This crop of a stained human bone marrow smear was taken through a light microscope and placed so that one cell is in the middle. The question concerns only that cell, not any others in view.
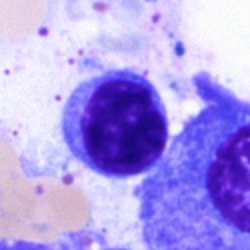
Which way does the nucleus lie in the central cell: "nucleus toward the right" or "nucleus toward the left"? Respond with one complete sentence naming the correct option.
What lies to the left of the nucleus is most of the cytoplasm.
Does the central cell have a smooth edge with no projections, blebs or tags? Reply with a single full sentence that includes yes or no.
Yes, neither ragged parts nor projections, blebs or tags mark the edge of the cell.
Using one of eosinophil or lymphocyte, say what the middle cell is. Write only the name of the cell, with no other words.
lymphocyte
